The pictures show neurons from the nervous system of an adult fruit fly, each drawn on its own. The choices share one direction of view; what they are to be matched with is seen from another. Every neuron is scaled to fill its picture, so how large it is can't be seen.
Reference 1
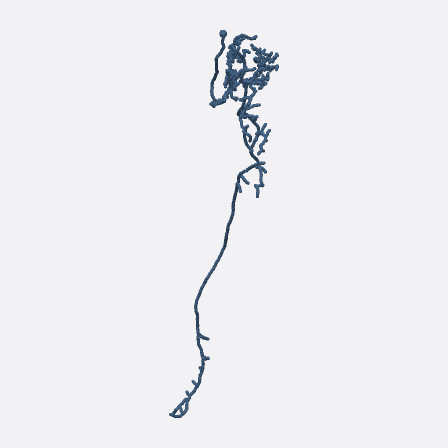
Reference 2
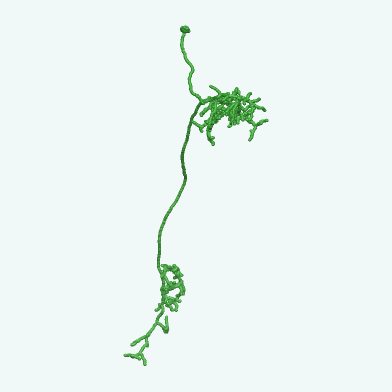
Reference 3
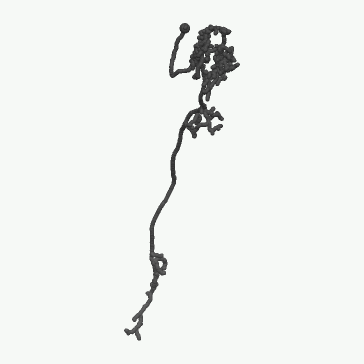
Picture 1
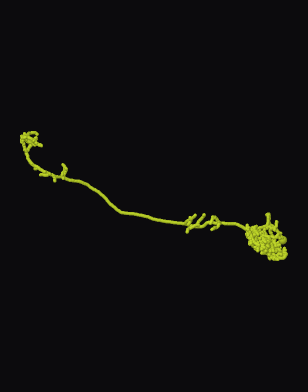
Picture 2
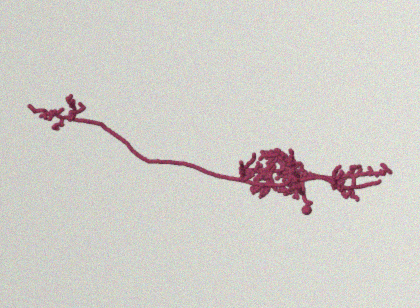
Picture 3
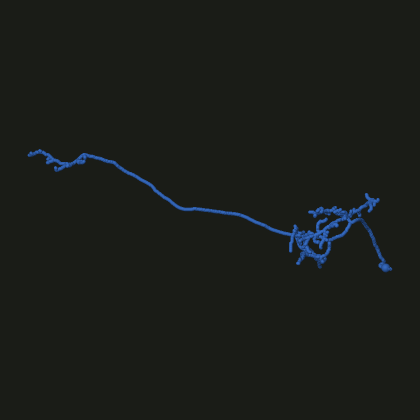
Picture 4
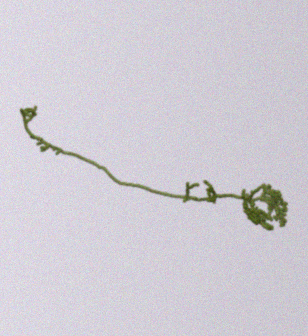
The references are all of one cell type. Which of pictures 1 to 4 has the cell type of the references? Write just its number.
4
